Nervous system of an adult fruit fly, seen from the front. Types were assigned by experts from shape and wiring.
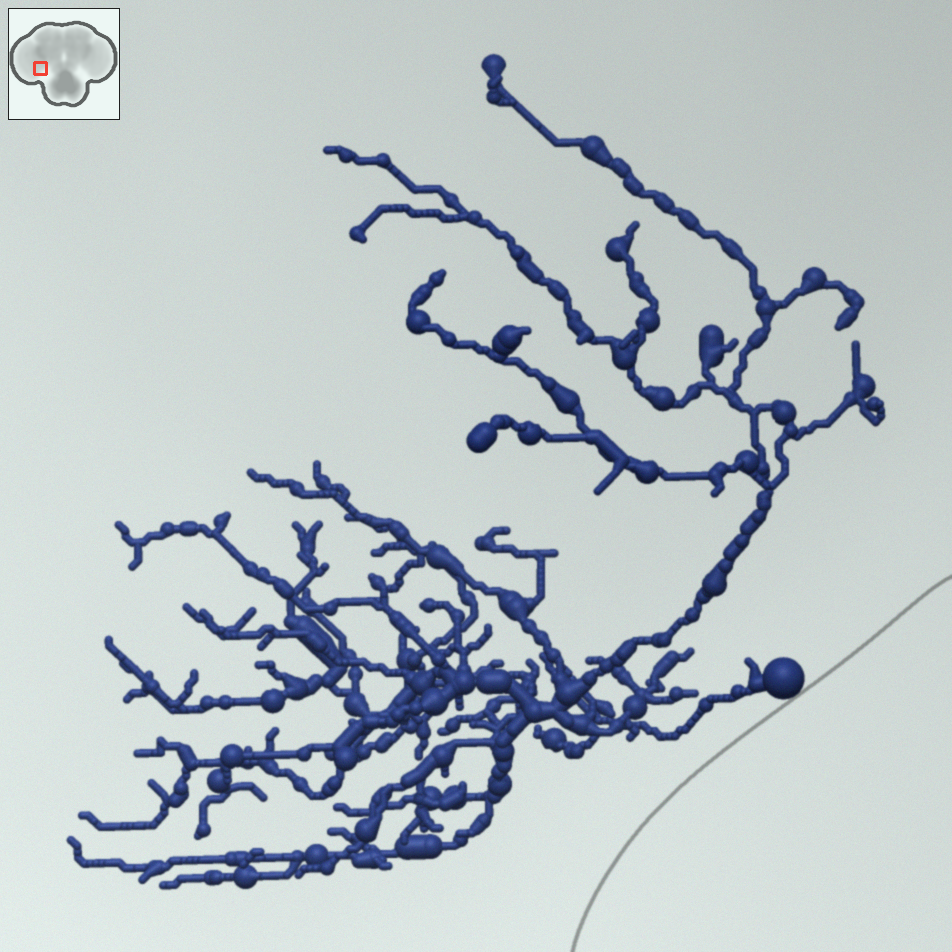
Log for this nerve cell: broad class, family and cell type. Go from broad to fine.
optic-lobe intrinsic neuron; Tlp; Tlp11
